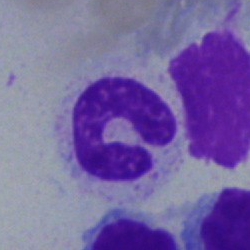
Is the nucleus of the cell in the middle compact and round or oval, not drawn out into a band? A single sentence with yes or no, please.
No, there is a curved band-shaped nucleus without separate lobes, not a round or oval one.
